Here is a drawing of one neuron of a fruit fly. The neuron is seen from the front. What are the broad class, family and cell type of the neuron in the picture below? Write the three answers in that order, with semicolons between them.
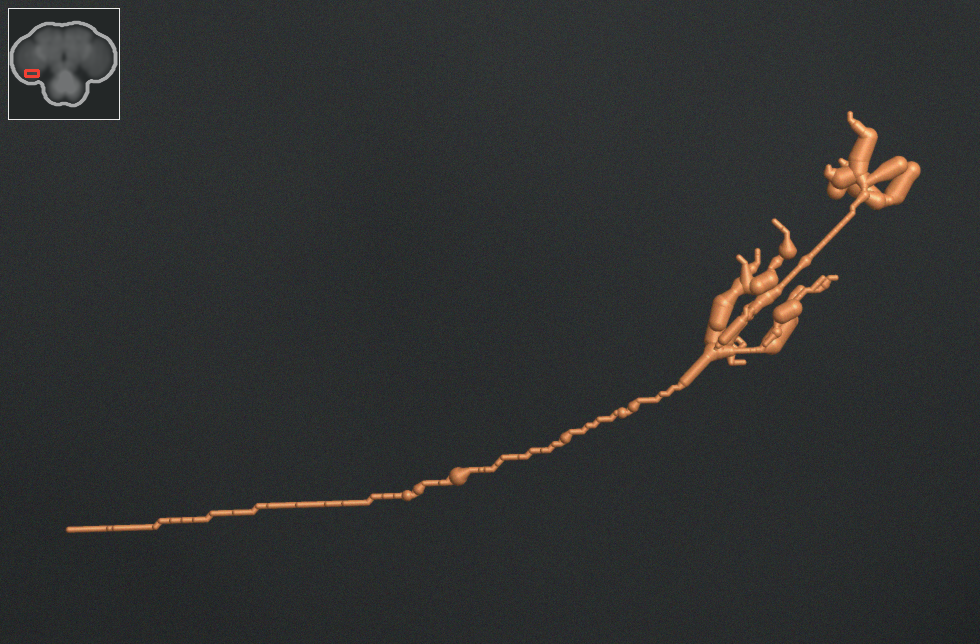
optic-lobe intrinsic neuron; L; L5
